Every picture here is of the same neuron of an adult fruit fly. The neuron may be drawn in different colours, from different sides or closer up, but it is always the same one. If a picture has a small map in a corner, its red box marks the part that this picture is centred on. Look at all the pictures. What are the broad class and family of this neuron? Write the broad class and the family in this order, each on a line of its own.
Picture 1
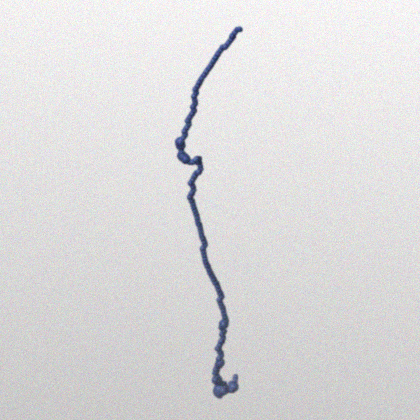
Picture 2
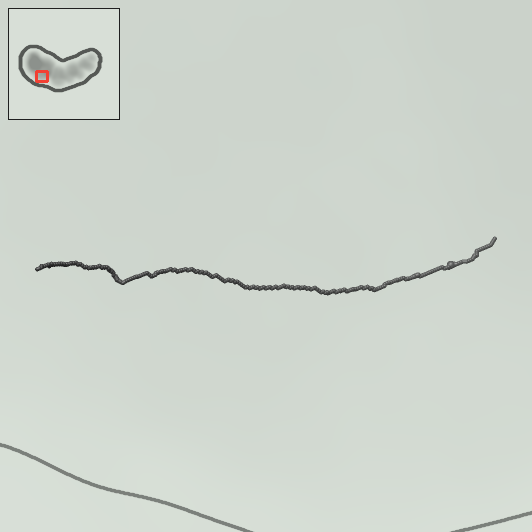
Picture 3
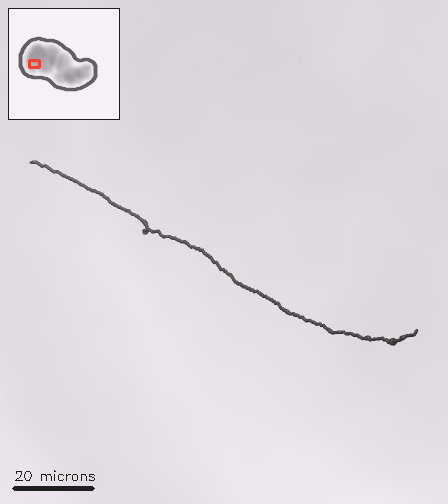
sensory neuron entering the brain
class mechanosensory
